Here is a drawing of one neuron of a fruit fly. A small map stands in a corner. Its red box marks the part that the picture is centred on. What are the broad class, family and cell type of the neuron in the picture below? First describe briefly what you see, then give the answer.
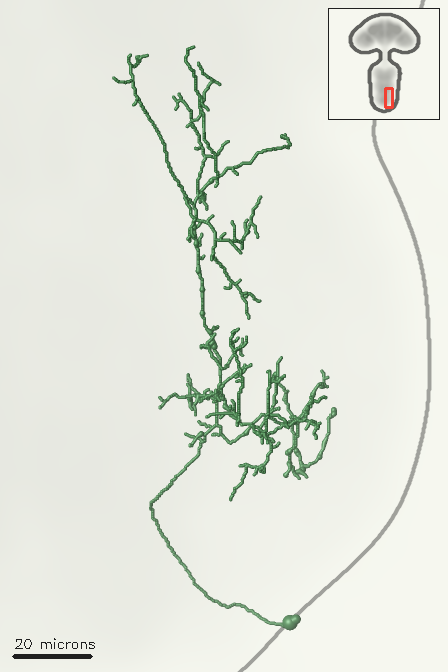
It is in the nerve cord and does not reach the brain. By the scale bar it is about 150 microns tall in this view. The picture shows dozens of branch ends. It is a nerve-cord intrinsic neuron. Its family is hemilineage 20A.22A. Its cell type is IN20A.22A073.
